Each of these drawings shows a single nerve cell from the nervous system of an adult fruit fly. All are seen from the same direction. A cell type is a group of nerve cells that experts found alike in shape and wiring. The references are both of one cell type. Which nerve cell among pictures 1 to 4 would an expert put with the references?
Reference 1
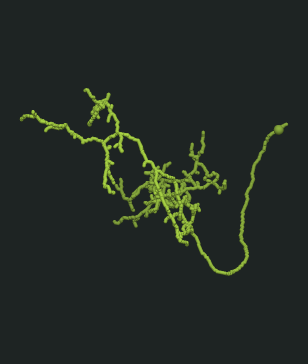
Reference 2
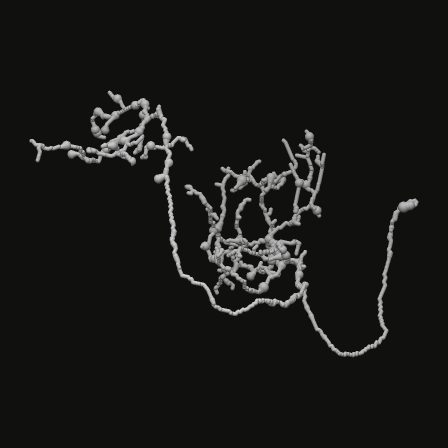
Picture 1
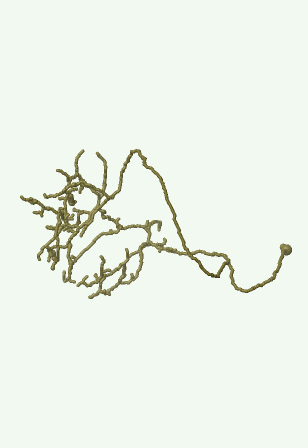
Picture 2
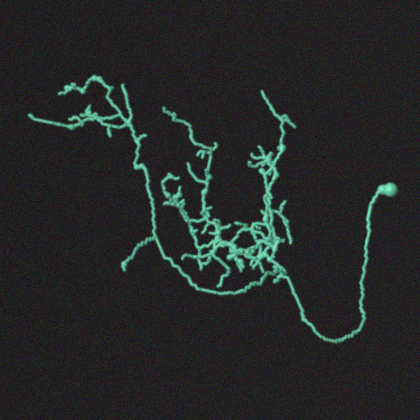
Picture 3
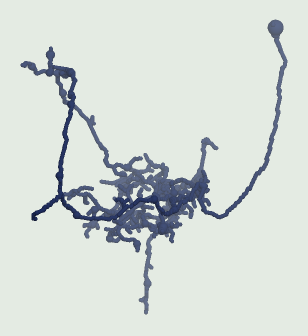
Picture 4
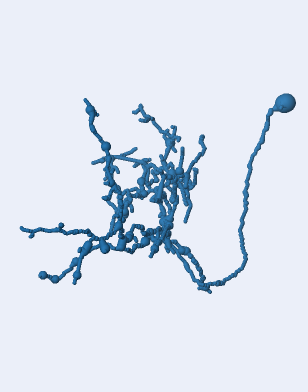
2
